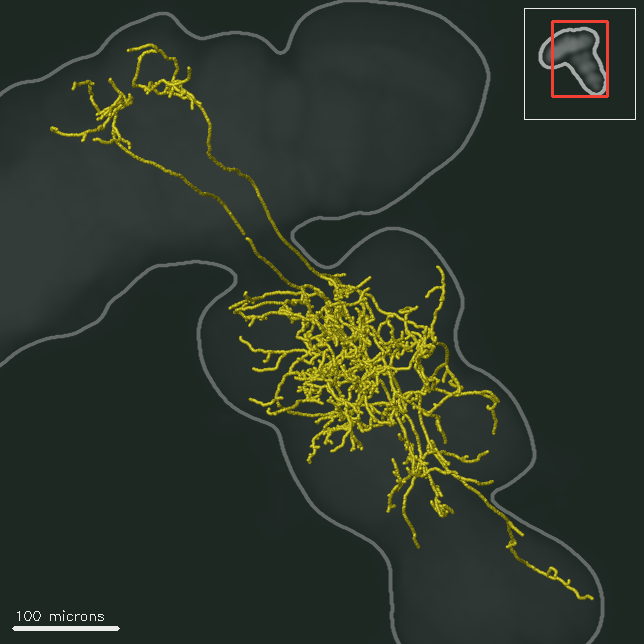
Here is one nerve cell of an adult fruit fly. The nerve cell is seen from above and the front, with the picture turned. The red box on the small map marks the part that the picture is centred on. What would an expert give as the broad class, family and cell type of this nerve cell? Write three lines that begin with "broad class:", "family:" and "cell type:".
broad class: ascending neuron
family: hemilineage 00A
cell type: AN00A002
